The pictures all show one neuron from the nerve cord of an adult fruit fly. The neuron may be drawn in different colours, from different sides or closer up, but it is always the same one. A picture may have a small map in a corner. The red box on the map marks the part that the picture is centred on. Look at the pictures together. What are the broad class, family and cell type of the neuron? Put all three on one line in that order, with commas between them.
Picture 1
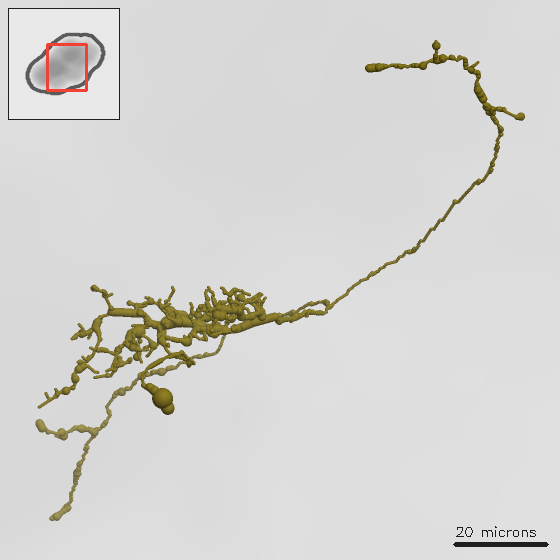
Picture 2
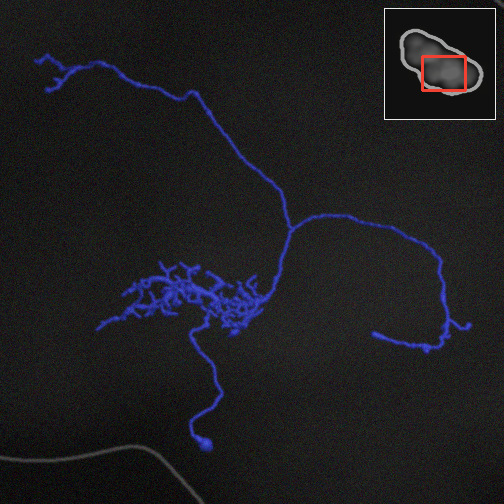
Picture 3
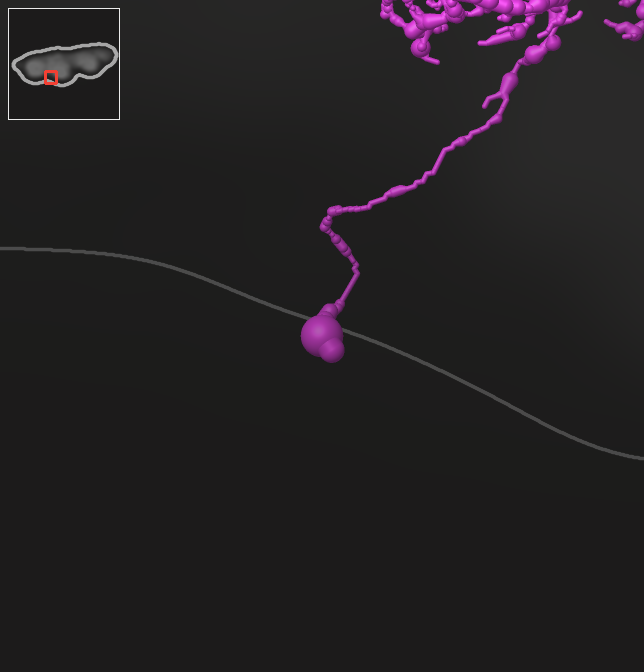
nerve-cord intrinsic neuron, hemilineage 10B, IN10B028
